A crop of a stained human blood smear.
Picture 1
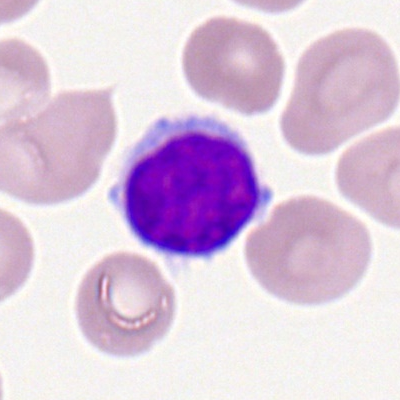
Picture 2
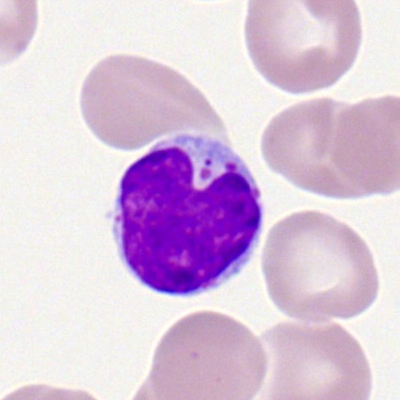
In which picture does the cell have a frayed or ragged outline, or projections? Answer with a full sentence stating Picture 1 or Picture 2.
In Picture 1, projections, blebs or tags, or a frayed edge, mark the cell's outline.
